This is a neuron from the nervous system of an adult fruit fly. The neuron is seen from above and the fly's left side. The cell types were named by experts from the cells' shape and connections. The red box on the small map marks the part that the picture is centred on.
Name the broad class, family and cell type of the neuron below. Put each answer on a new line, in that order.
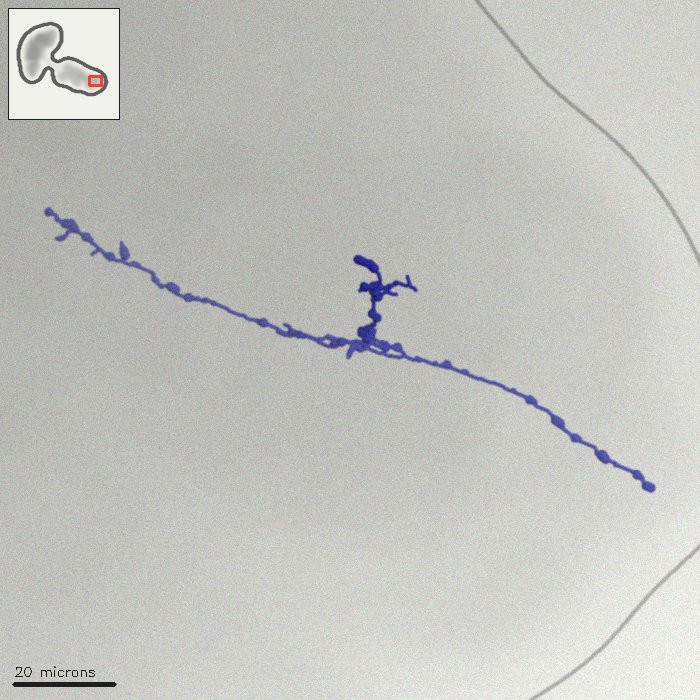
sensory neuron entering the nerve cord
class mechanosensory proprioceptive
SNpp39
